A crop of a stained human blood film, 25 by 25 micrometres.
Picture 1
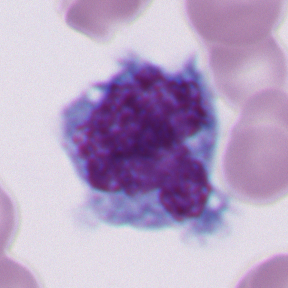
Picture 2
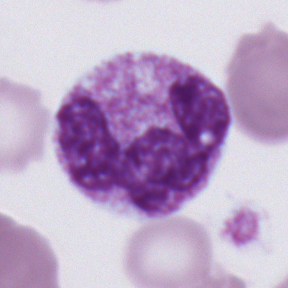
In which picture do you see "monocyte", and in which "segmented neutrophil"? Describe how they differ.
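In picture 1 is a monocyte, and in picture 2 a segmented neutrophil. The monocyte's nucleus fills most of the cell and looks dark purple and coarsely speckled, with a small clear spot at its upper left edge; the neutrophil's is divided into lobes along the left, bottom and right, with dark purple, coarsely clumped chromatin and no visible nucleoli.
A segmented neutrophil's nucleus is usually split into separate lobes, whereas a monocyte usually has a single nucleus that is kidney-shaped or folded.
The monocyte's cytoplasm is pale grey-blue; the neutrophil's is pale pinkish-lilac, seen best in the upper centre between the lobes, and filled with fine pinkish-violet granules.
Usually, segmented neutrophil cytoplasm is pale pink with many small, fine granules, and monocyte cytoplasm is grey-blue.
The monocyte's outline is irregular and ragged, fringed with fine frayed wisps; the neutrophil has no surface projections and is about 15 micrometres across.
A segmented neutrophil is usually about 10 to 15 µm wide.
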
